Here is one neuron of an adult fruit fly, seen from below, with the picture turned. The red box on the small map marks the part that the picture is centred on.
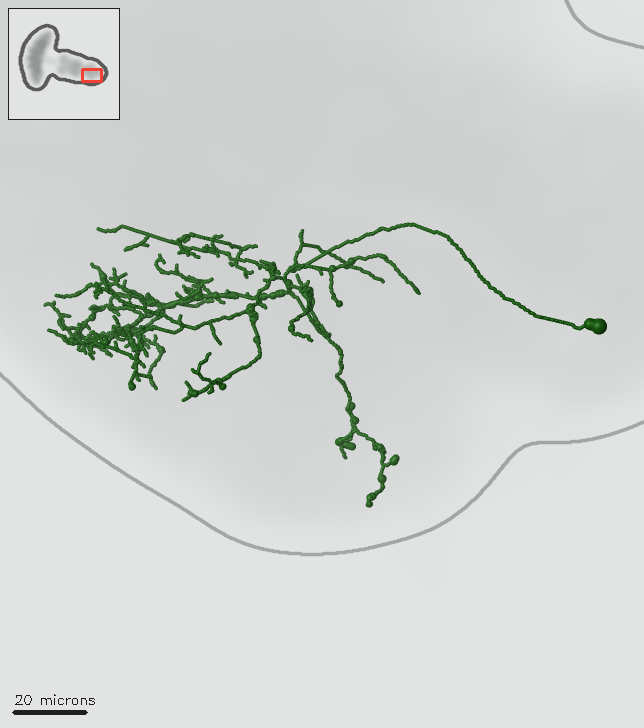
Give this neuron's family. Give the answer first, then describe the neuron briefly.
Its family is hemilineage 04B. Its broad class is nerve-cord intrinsic neuron. The cell body is on the right of the picture. By the scale bar it is about 160 microns wide in this view. Dozens of branch ends can be seen.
